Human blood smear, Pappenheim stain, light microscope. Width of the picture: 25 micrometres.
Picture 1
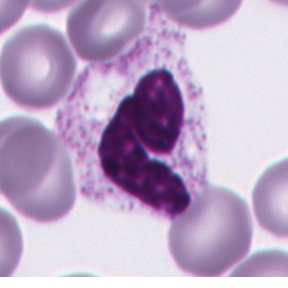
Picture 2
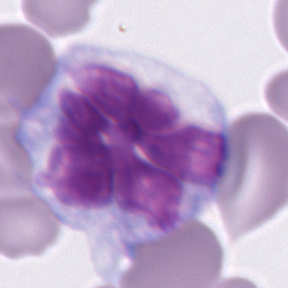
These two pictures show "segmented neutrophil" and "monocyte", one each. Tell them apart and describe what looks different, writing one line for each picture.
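Picture 1 – segmented neutrophil. Fine pink-violet granules are scattered through the cytoplasm.
Picture 2 – monocyte. The cytoplasm shows no visible granules.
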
